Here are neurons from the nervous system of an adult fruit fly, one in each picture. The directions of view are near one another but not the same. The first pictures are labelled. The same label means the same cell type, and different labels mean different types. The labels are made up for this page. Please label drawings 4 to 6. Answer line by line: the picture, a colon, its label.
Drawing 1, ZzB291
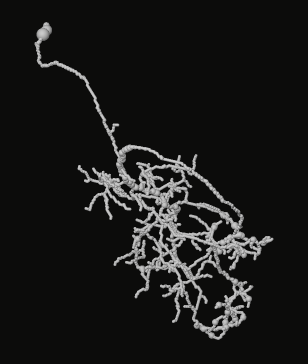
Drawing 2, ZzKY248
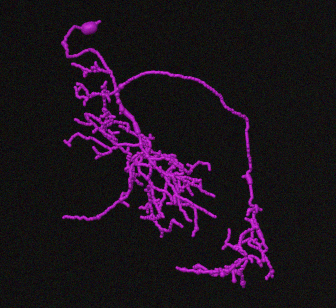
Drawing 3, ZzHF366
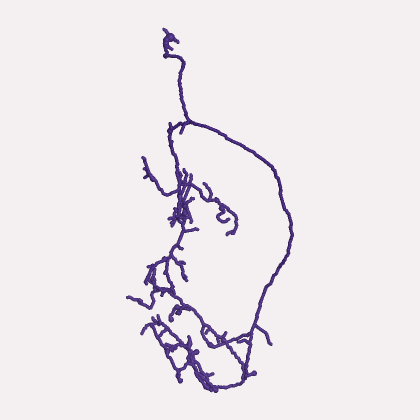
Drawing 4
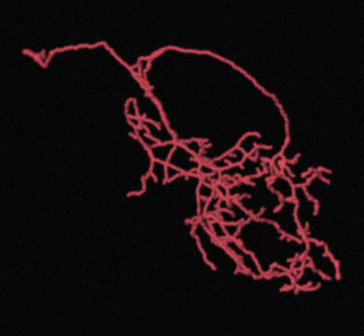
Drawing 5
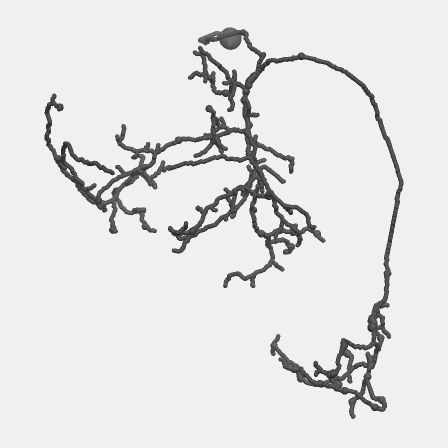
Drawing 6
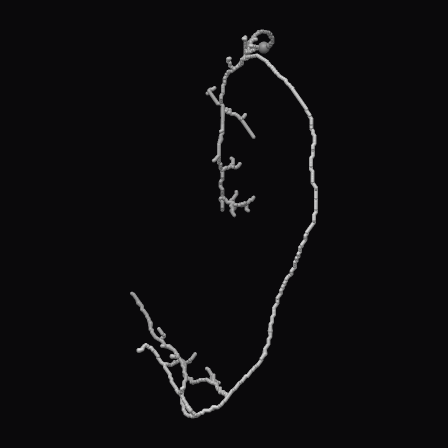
4: ZzB291
5: ZzKY248
6: ZzHF366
